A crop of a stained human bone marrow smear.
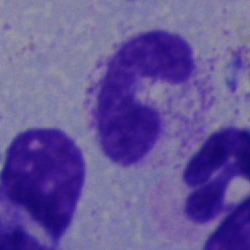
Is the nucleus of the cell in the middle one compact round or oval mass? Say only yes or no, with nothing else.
No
